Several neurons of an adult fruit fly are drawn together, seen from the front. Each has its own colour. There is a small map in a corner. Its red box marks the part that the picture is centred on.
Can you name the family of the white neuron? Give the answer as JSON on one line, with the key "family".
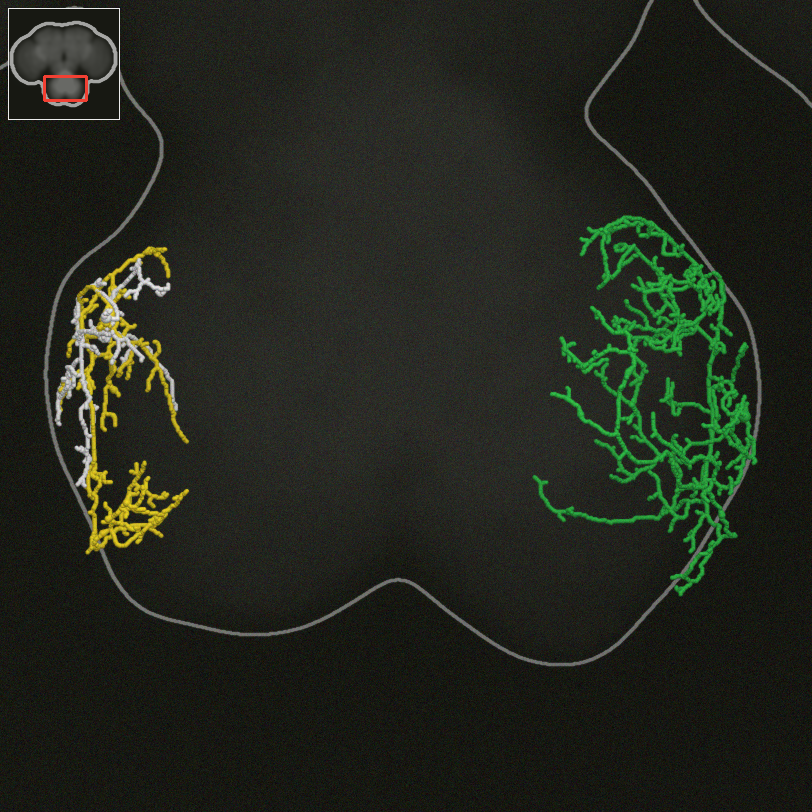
{"family": "hemilineage 19A"}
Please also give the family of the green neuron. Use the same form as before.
{"family": "hemilineage 20A.22A"}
